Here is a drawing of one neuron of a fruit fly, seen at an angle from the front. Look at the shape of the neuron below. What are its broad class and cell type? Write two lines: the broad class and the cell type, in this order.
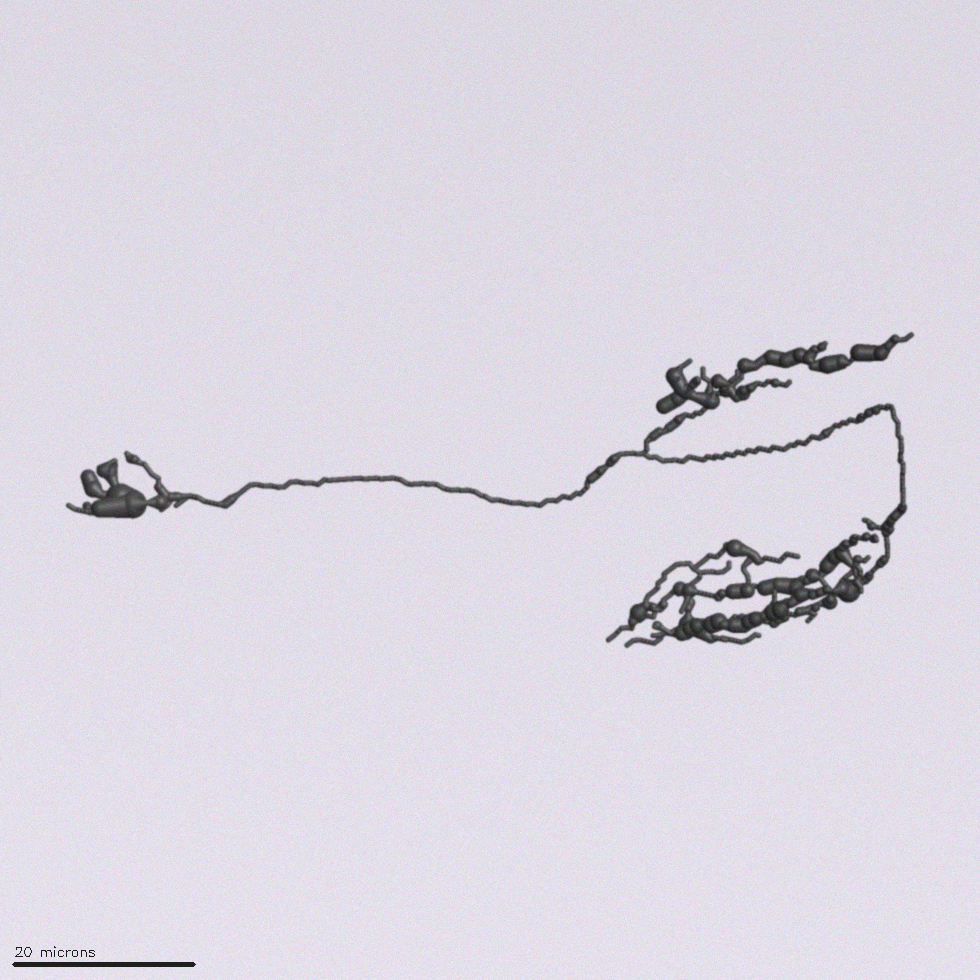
optic-lobe intrinsic neuron
Lai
